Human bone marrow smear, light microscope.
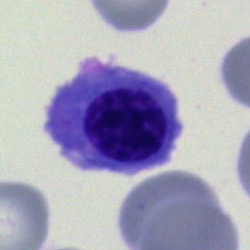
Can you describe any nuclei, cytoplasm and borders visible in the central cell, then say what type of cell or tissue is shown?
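You'll see the central cell has an irregular edge with small bumps along it. Its nucleus is off-centre, over toward the right. The cytoplasm's blue and makes a broad rim, widest on the left. That's an erythroblast.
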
